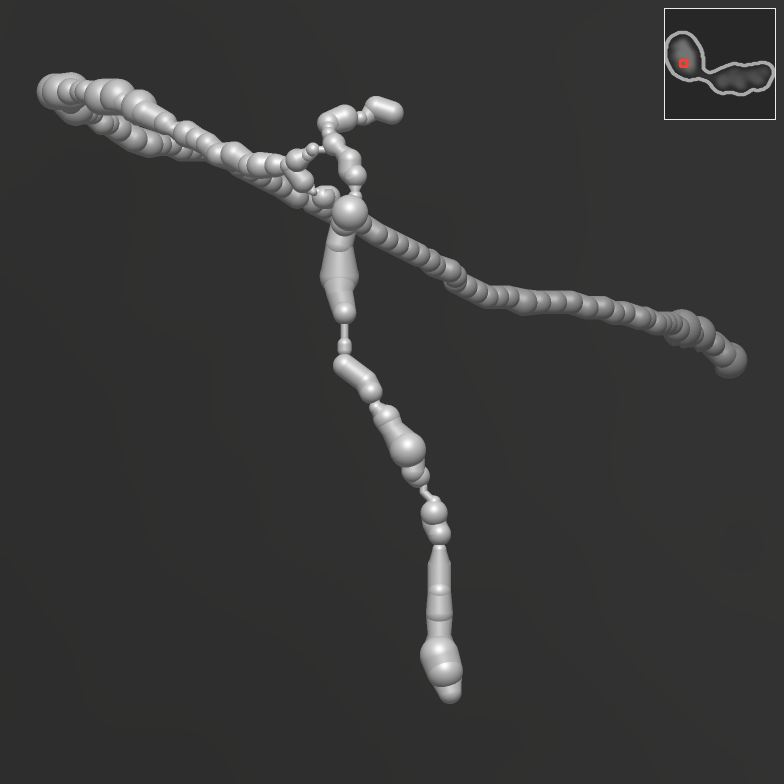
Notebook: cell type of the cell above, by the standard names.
HBeyelet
